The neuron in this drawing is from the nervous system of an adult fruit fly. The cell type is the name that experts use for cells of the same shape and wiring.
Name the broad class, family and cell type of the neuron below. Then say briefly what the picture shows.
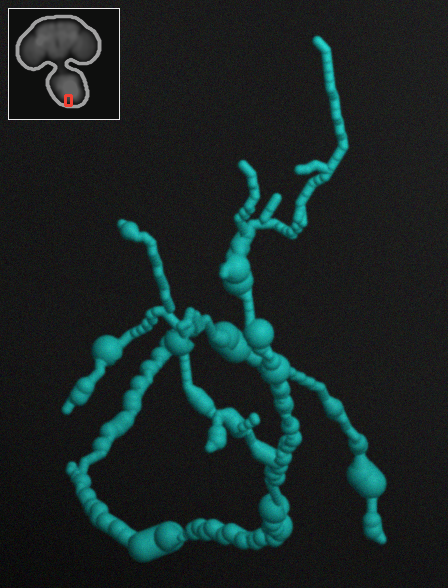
It is a sensory neuron entering the nerve cord. Its family is called class mechanosensory tactile. Its cell type is SNta20. No cell body is drawn. There are a dozen or fewer branch ends.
